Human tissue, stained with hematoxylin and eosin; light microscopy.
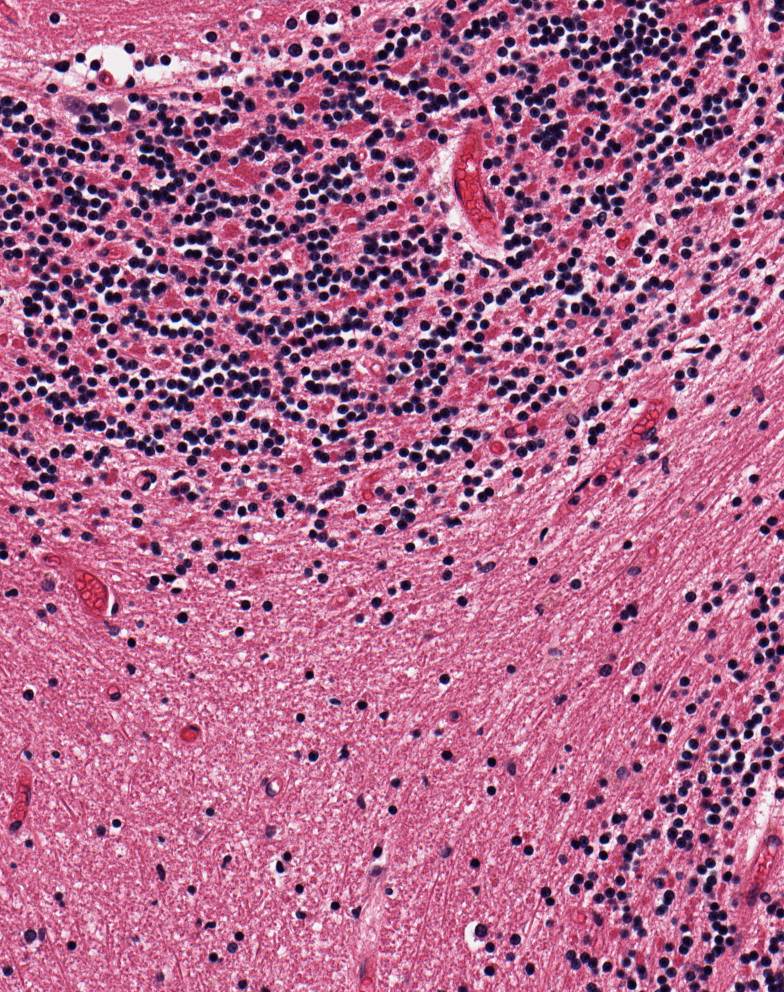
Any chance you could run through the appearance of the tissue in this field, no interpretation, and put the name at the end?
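Start with the dense zones, whose nuclei are small, round and deeply basophilic, with very little visible cytoplasm. A second, narrower strip of them lies along the lower right edge. In the pale zone, some scattered round nuclei have a clear halo. On its right side, fine pink fibres streak obliquely across in parallel. This is cerebellum.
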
